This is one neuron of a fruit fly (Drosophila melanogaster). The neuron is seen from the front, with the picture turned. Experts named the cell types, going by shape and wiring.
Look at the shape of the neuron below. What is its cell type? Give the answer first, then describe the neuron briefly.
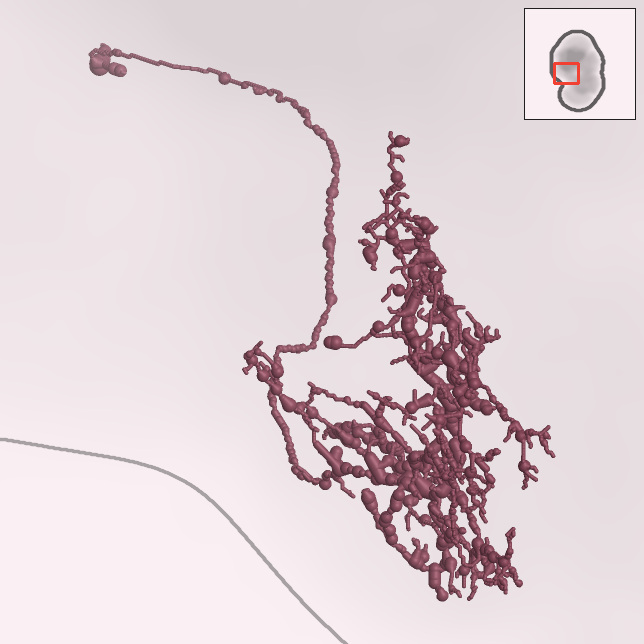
It is of cell type ANXXX462b. It is an ascending neuron. As drawn here it is about as wide as it is tall.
